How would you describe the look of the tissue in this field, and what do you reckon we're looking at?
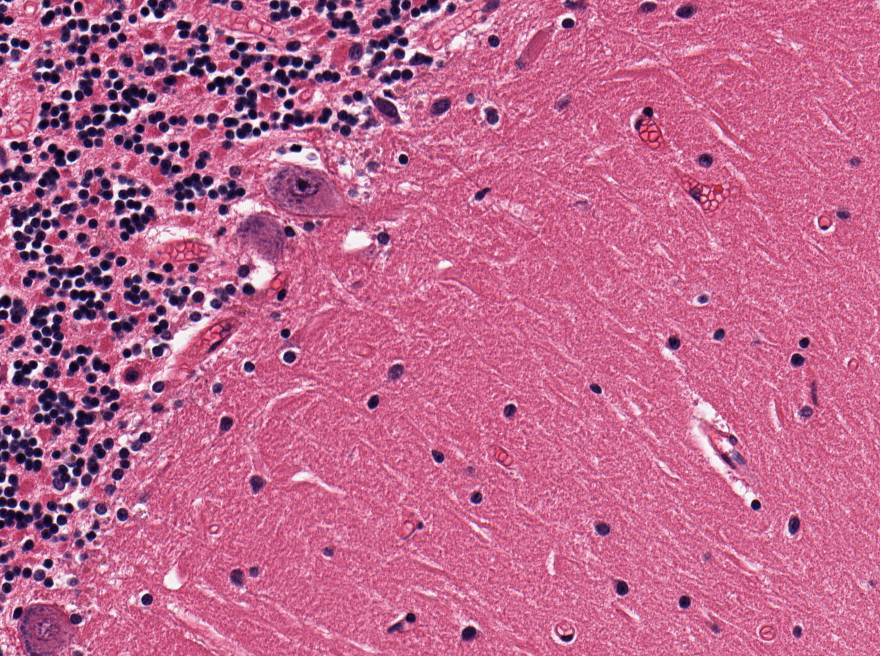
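Densely packed small, round, dark nuclei with scarcely any cytoplasm fill the left of the field; the larger right part is pink, with sparse nuclei. Large neurons with abundant purplish cytoplasm and a distinct nucleolus lie along the border between the two zones. Capillaries packed with red blood cells occur in both. The tissue is cerebellum.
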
